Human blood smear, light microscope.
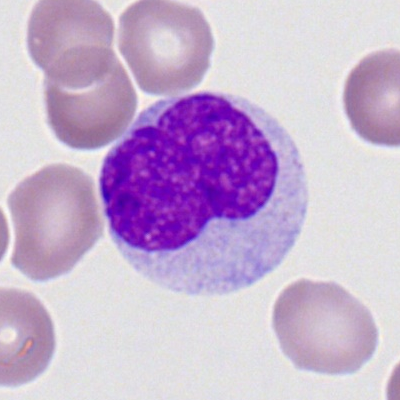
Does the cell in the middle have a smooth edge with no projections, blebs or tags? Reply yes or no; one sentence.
Yes, it is a smooth edge that the cell has.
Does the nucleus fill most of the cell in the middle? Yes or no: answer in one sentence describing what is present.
Yes, the cytoplasm forms only a narrow rim around its nucleus.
